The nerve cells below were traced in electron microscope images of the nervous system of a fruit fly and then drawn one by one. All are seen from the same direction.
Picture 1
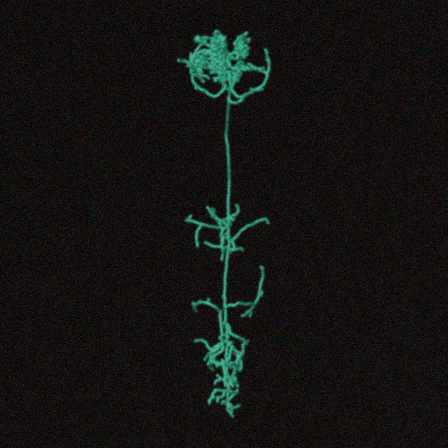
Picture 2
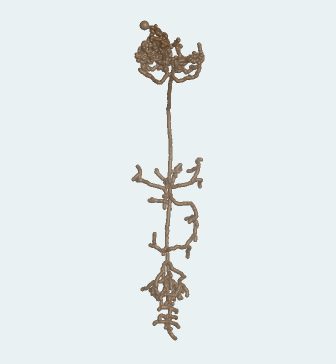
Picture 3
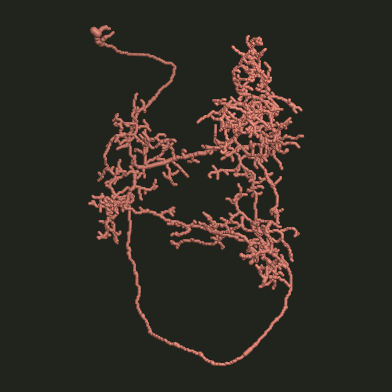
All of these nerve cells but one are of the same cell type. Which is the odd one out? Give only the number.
3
